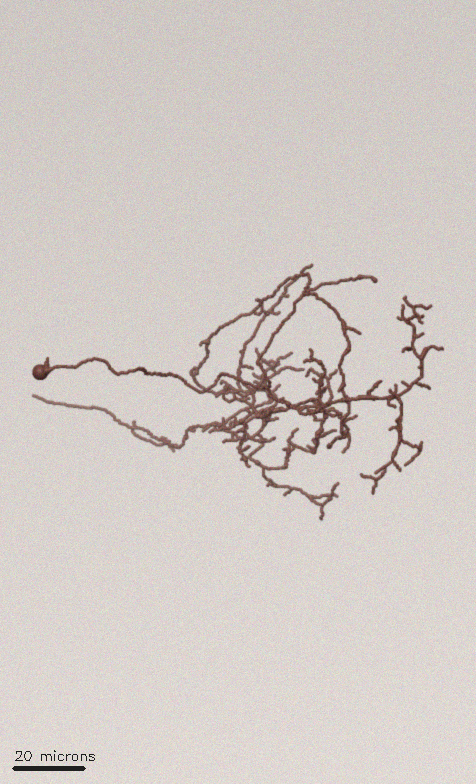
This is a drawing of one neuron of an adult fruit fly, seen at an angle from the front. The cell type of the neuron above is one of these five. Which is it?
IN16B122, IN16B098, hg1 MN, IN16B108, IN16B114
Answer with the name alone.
IN16B098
